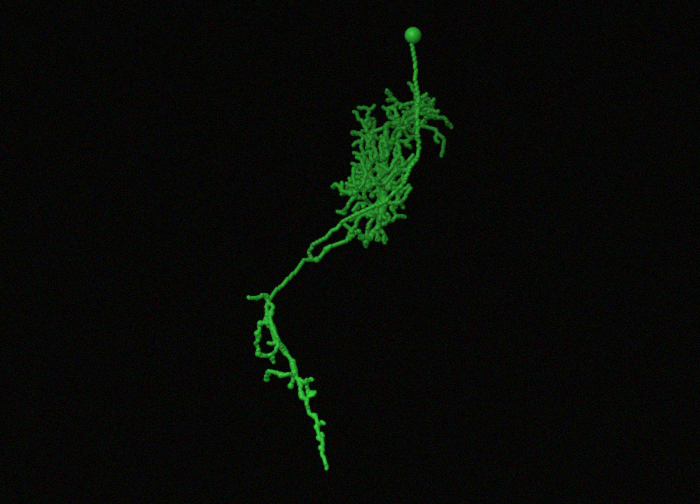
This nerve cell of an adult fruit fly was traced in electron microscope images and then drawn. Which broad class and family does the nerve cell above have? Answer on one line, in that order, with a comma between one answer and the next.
visual projection neuron, hemilineage VPNd1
